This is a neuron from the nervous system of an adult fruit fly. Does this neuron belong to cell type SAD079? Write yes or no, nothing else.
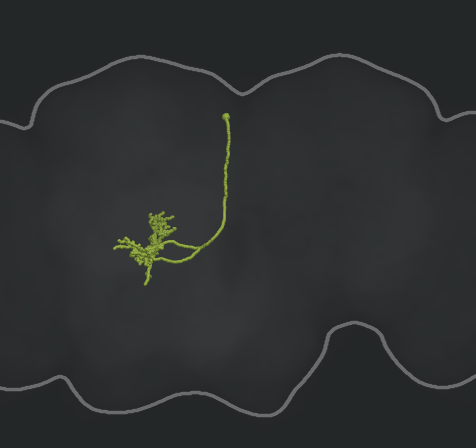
no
